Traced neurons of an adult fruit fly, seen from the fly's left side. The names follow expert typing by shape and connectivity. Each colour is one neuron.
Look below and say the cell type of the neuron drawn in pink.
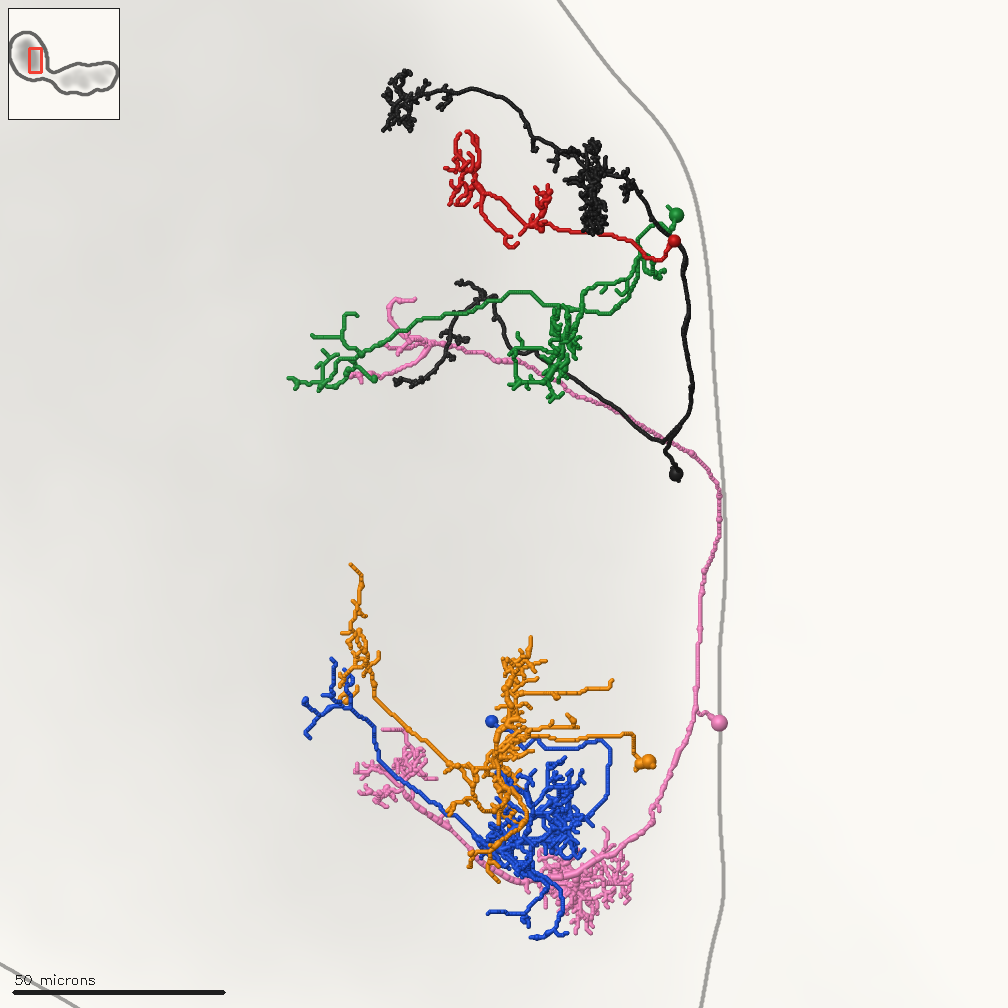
LLPC1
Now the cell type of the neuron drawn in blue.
Y11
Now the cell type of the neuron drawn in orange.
Y13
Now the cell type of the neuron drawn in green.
LPC1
